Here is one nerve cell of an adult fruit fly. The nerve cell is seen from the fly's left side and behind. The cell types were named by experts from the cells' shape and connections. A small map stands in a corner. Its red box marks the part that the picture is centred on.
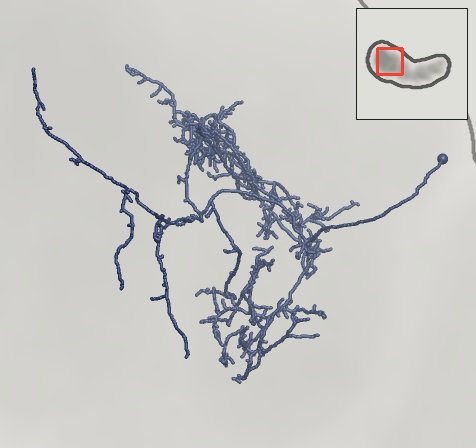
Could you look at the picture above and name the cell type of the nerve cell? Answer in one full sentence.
Of the cell type AVLP711m is this nerve cell.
